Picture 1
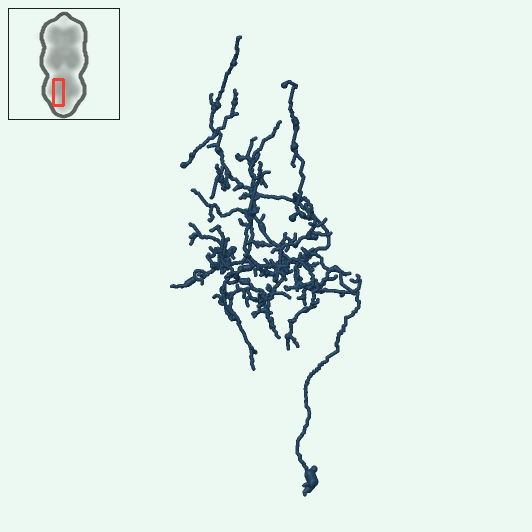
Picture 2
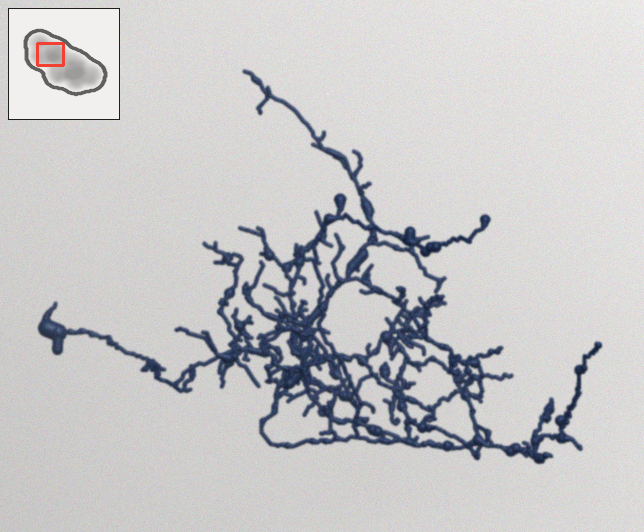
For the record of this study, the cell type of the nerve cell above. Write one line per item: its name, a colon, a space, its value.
cell type: IN01B033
